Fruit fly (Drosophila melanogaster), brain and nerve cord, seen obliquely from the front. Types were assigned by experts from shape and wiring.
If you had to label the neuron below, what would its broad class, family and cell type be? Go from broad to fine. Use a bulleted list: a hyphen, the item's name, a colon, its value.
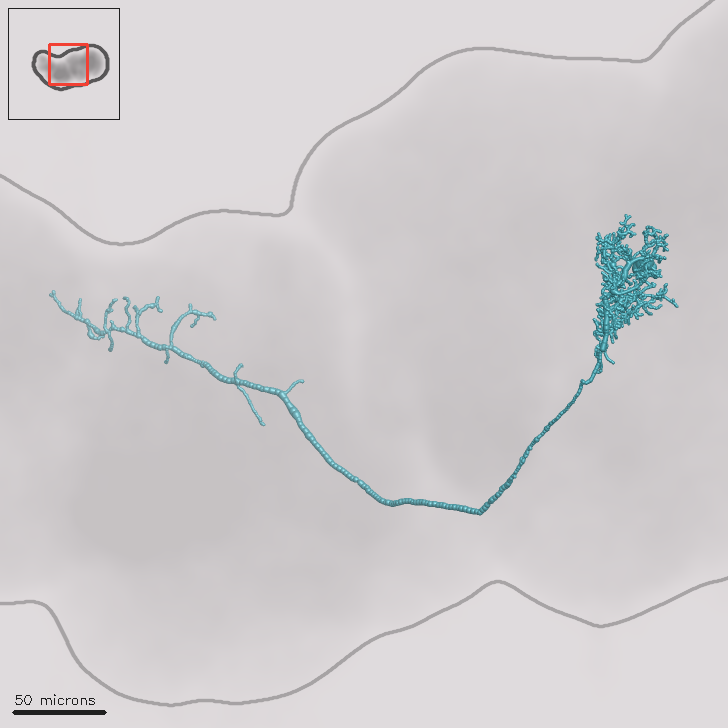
- broad class: descending neuron
- family: DNp
- cell type: DNp22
